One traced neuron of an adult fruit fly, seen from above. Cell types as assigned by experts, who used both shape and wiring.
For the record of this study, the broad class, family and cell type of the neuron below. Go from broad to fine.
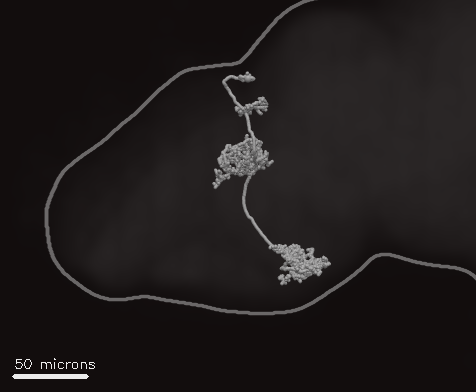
optic-lobe intrinsic neuron; TmY; TmY19a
